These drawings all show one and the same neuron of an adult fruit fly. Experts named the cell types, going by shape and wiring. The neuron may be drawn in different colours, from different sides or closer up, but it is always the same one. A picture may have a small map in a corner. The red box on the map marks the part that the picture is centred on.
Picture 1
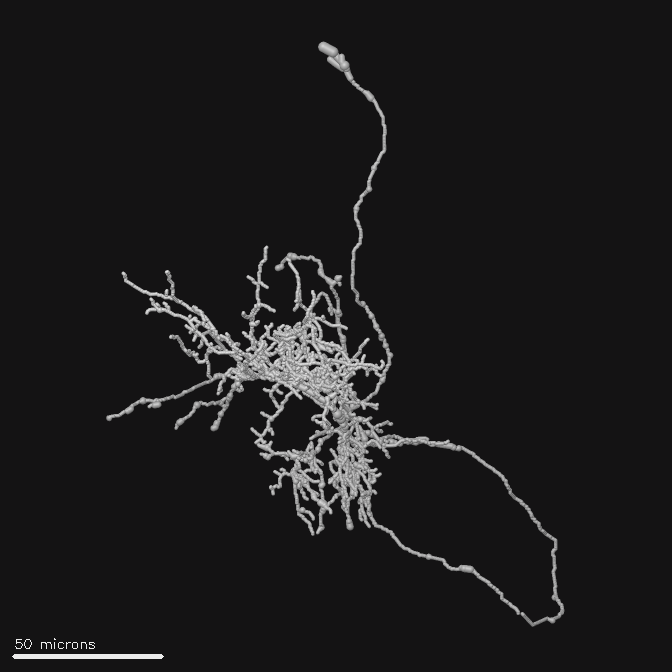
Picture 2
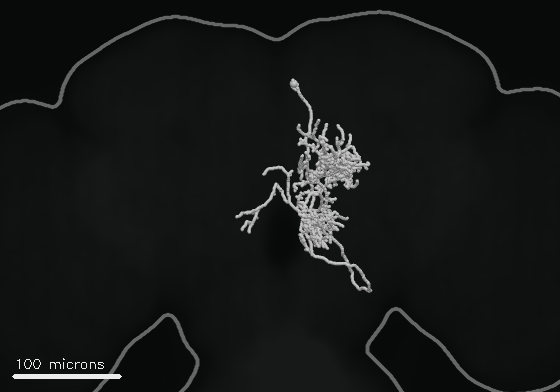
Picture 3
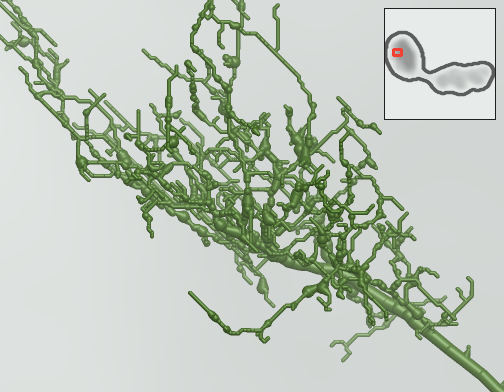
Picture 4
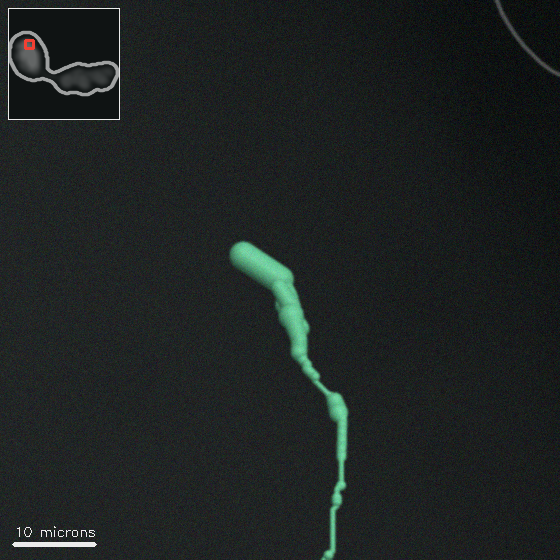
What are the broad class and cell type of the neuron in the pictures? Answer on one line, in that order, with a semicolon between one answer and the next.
central-brain intrinsic neuron; VES054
